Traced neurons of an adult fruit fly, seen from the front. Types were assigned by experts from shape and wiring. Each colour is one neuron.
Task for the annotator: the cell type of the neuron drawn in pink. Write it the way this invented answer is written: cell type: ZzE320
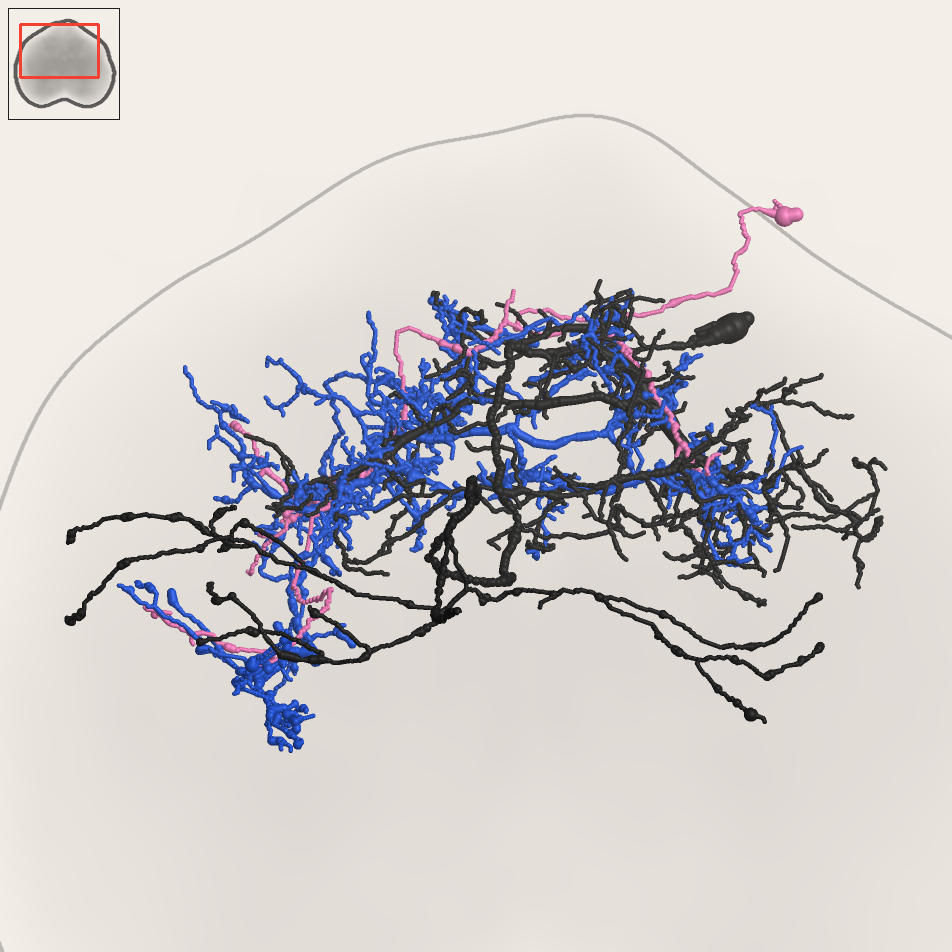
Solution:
cell type: INXXX270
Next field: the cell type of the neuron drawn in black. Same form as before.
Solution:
cell type: ANXXX071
